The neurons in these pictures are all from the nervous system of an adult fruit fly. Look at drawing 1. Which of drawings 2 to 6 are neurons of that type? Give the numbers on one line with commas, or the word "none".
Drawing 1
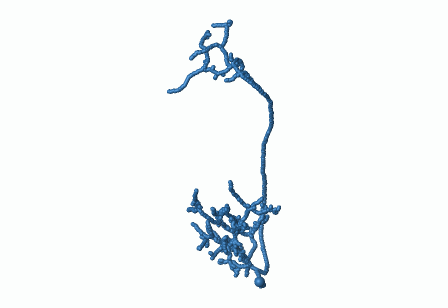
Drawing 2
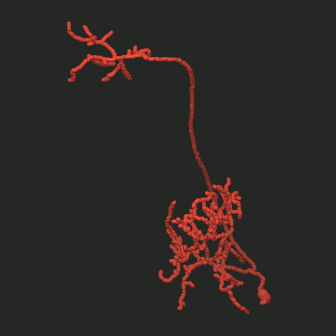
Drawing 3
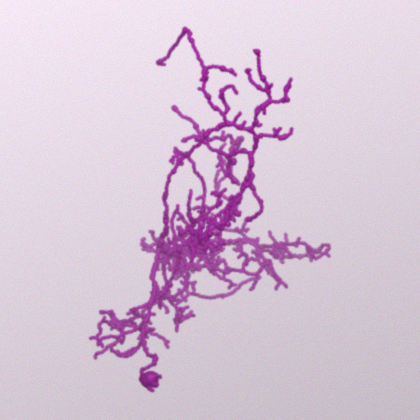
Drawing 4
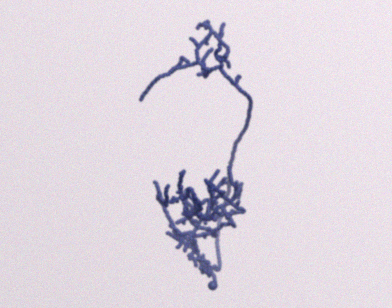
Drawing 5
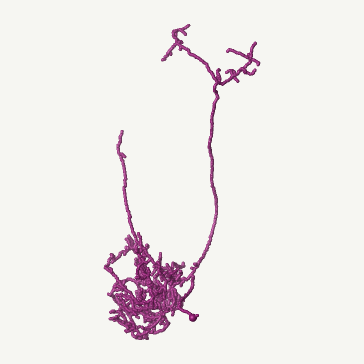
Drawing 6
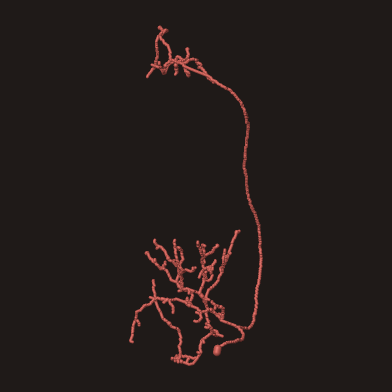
2, 4, 6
